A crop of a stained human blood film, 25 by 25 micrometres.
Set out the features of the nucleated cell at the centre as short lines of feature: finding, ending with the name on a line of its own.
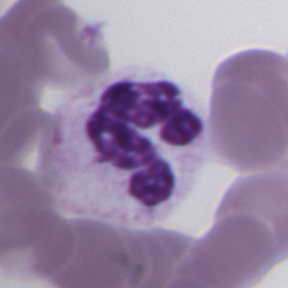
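Nucleus: more than two lobes joined by narrow strands
Chromatin: dark purple, coarsely clumped
Cytoplasm: abundant, very pale, faint pinkish tint
Granules: fine, pinkish-violet, scattered
Name: segmented neutrophil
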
